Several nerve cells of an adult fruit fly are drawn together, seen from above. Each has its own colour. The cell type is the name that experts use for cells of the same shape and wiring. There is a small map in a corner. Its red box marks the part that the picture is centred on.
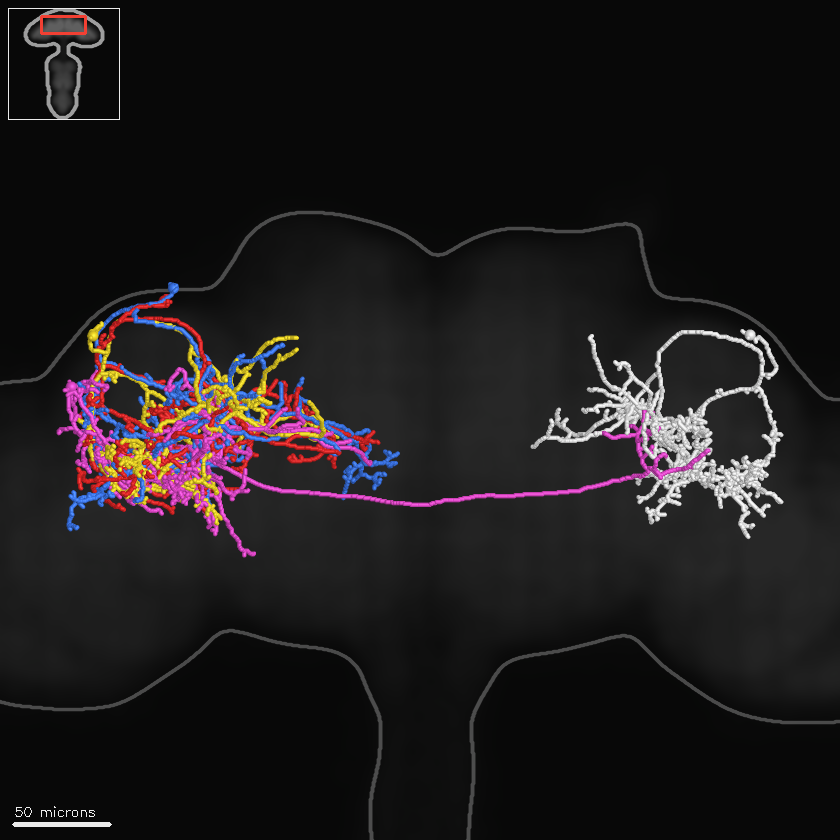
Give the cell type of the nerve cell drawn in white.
PVLP208m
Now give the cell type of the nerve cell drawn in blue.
AVLP299_c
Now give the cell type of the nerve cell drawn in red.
AVLP299_d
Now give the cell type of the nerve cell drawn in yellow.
PVLP206m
